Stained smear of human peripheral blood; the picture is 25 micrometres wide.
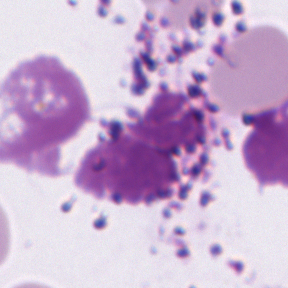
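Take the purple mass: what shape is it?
A larger lower part with a smaller upper one.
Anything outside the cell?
Coarse, round, dark blue-violet granules, scattered mostly up and to the right, plus dark ones on the cell's right edge.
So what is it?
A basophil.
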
